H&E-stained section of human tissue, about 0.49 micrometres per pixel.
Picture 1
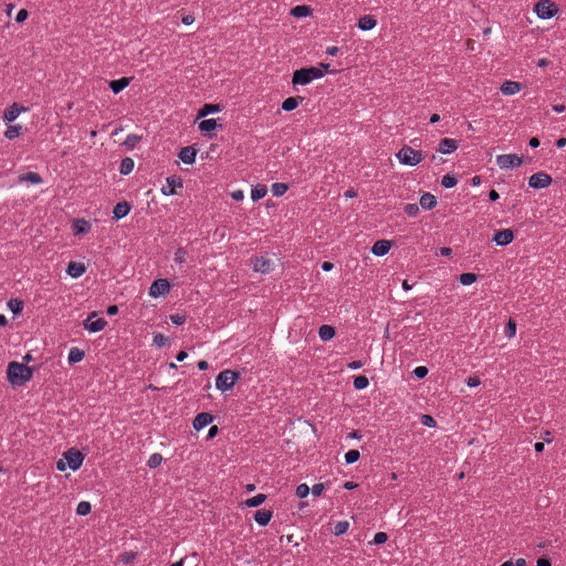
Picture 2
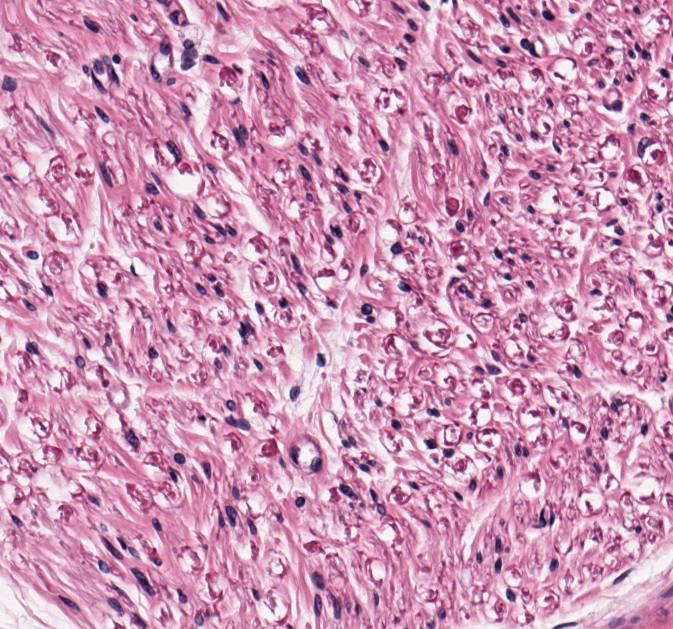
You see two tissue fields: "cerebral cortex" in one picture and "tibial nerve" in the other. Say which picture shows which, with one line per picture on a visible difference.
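Picture 1: cerebral cortex. Most nuclei are small, round and dark purple, with little visible cytoplasm.
Picture 2: tibial nerve. The nuclei scattered among the fibres are small, dark and elongated or wavy.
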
